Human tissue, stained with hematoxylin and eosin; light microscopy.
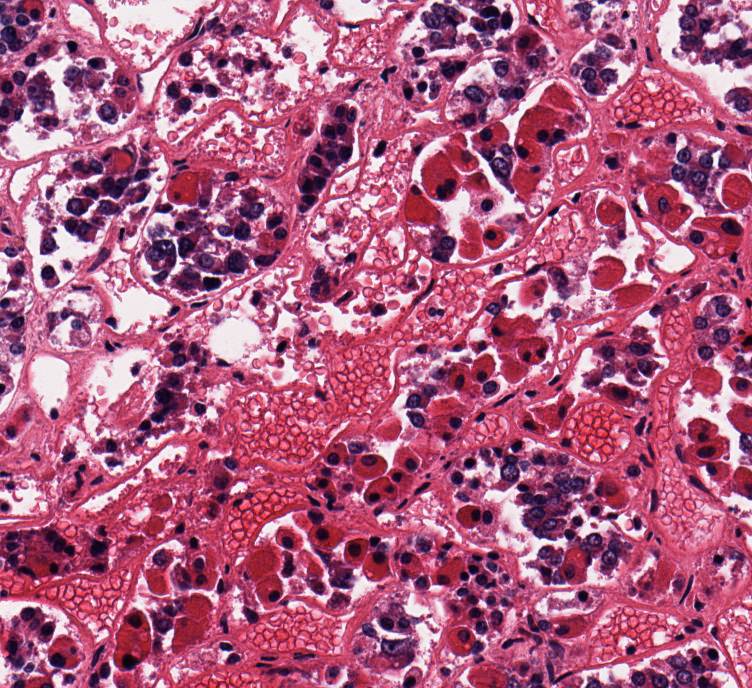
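Pituitary: here the cells sit in rounded nests throughout the field, most with a single round, dark nucleus. Thin, delicate pink septa separate the nests and carry scattered flattened, elongated nuclei; between the nests, thin-walled vessels are distended and tightly packed with red blood cells, especially in the centre.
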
